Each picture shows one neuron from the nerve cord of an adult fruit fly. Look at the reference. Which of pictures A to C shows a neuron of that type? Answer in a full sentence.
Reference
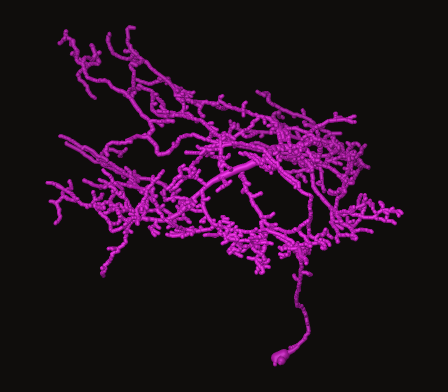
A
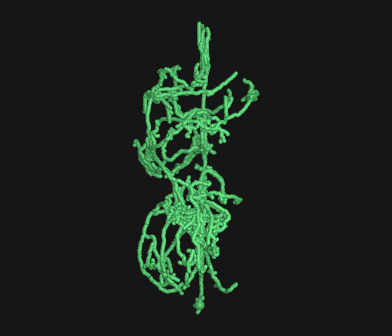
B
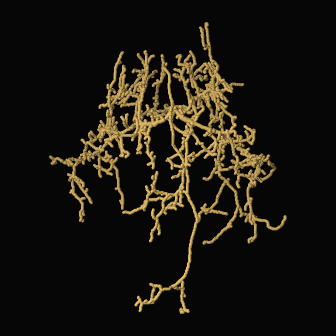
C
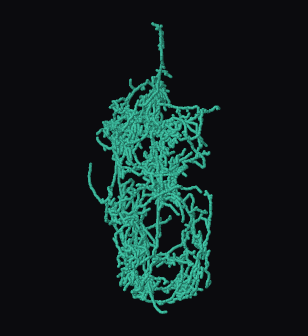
Picture B is of the same cell type.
